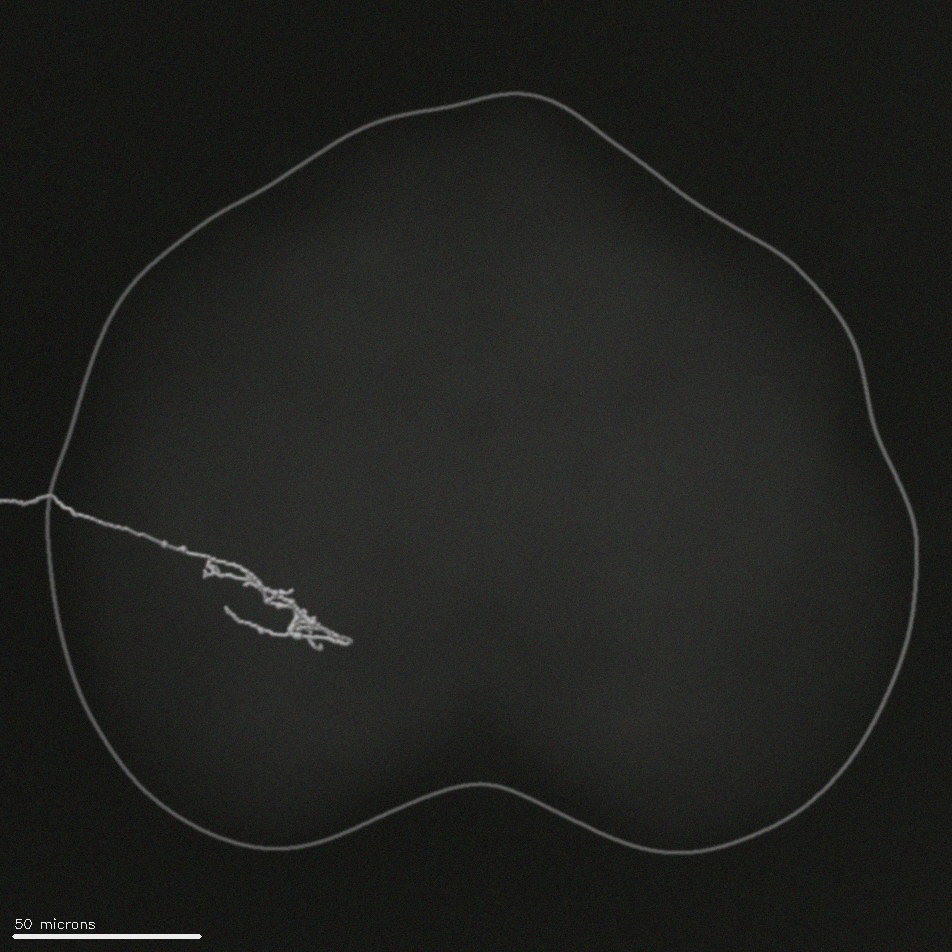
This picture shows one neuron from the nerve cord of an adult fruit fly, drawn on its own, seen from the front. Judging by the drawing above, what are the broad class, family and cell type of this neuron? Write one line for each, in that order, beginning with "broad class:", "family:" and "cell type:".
broad class: sensory neuron entering the nerve cord
family: class mechanosensory tactile
cell type: SNta18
